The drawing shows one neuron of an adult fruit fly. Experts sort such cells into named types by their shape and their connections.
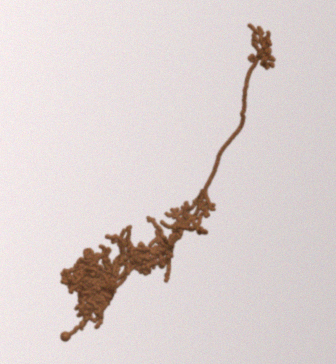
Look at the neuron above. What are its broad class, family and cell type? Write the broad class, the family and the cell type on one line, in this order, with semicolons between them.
ascending neuron; hemilineage 05B; AN05B005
